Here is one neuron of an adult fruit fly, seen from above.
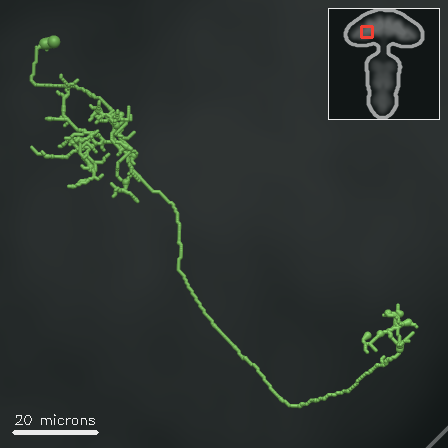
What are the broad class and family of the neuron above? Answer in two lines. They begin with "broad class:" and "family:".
broad class: optic-lobe intrinsic neuron
family: Tm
